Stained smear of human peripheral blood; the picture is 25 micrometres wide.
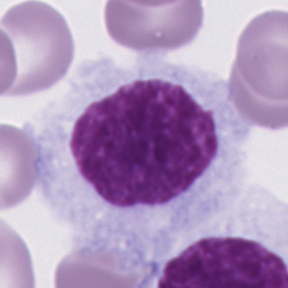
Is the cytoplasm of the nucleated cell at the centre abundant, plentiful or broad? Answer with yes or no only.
Yes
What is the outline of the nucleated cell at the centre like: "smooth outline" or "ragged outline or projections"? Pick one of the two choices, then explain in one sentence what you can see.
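Ragged outline or projections. The cell's outer edge is ragged and ill-defined, fading into the background.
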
